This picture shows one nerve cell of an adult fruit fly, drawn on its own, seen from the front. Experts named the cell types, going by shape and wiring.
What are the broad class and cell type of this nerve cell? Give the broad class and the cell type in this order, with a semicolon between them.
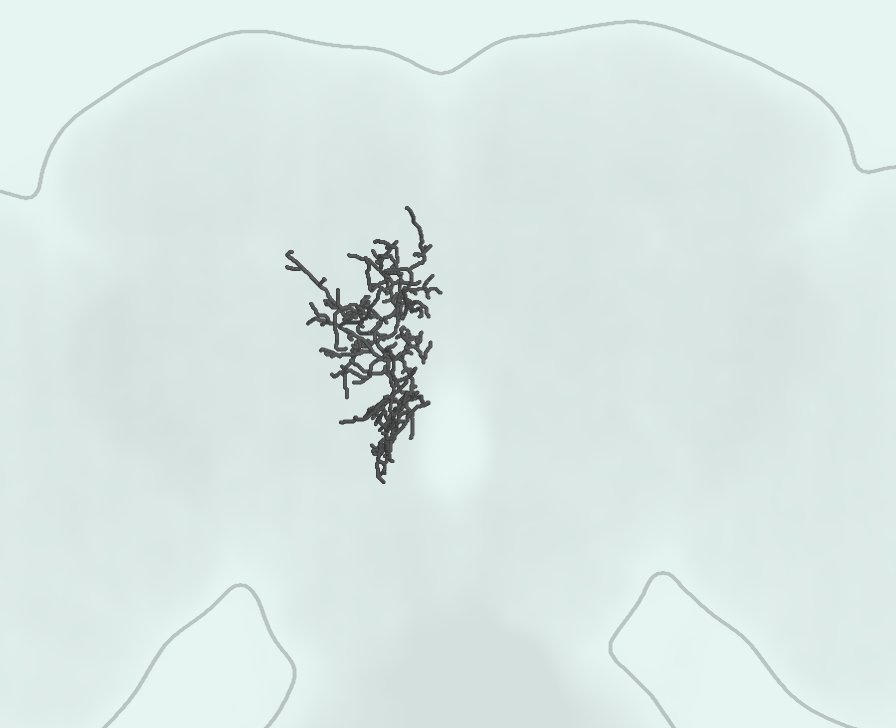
central-brain intrinsic neuron; PS318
